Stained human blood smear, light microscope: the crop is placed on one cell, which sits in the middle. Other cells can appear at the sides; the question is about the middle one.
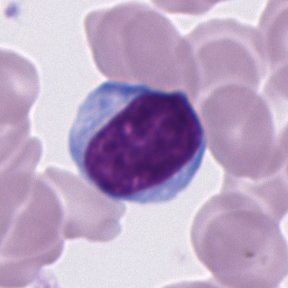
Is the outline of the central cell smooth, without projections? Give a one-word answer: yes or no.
Yes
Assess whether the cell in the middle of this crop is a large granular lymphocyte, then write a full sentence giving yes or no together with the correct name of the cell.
No, it isn't a large granular lymphocyte; what sits in the middle is a typical lymphocyte.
